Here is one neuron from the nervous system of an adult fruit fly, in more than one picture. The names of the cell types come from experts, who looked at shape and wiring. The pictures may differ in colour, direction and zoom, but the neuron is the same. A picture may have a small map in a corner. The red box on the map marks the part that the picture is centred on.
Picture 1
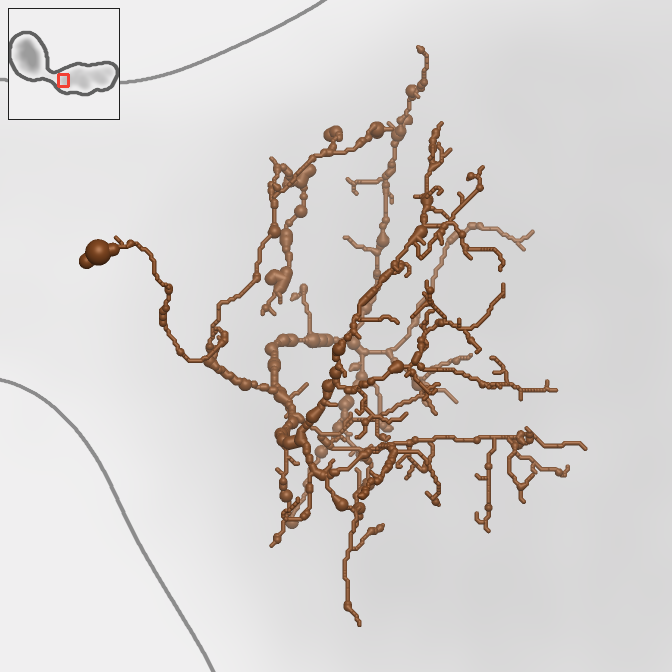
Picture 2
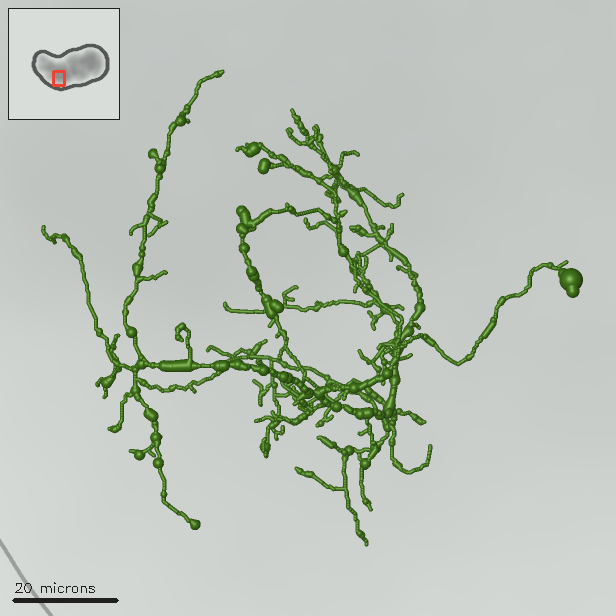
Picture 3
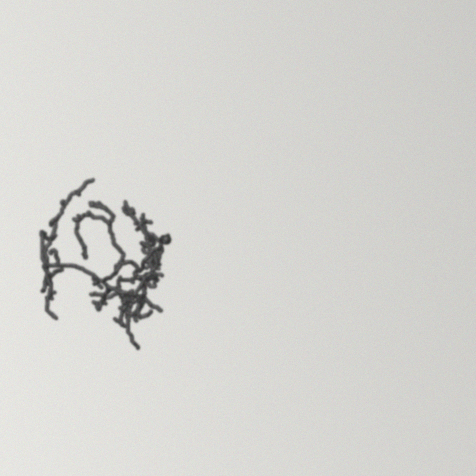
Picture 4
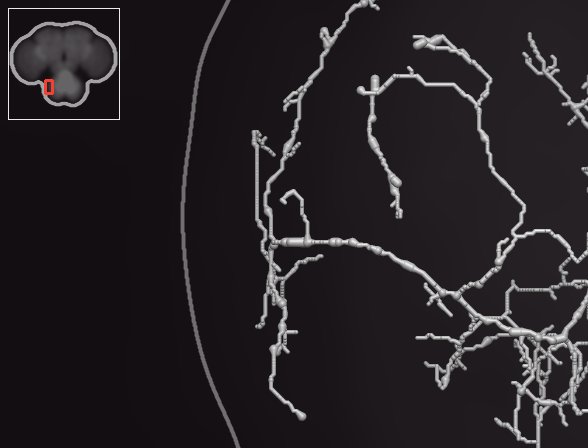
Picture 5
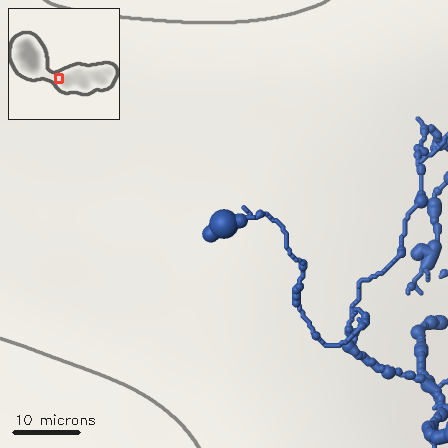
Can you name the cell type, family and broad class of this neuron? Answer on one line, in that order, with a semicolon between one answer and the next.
IN16B097; hemilineage 16B; nerve-cord intrinsic neuron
